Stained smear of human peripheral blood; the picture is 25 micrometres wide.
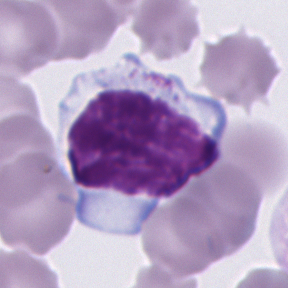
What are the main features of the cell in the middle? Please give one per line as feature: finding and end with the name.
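Nucleus: single unlobed mass filling most of the cell
Chromatin: dark purple, coarsely clumped
Cytoplasm: pale blue, mainly above and below the nucleus
Granules: a few fine purplish ones along the upper edge of the nucleus
Name: large granular lymphocyte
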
